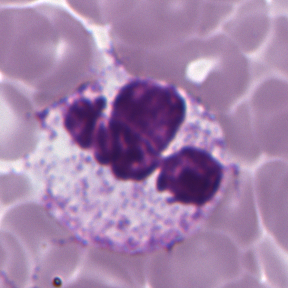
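Segmented neutrophil whose nucleus is divided into several separate lobes, lying mainly across the upper half of the cell. Small purple granules are scattered through the cytoplasm, yet they leave those lobes clearly visible.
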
